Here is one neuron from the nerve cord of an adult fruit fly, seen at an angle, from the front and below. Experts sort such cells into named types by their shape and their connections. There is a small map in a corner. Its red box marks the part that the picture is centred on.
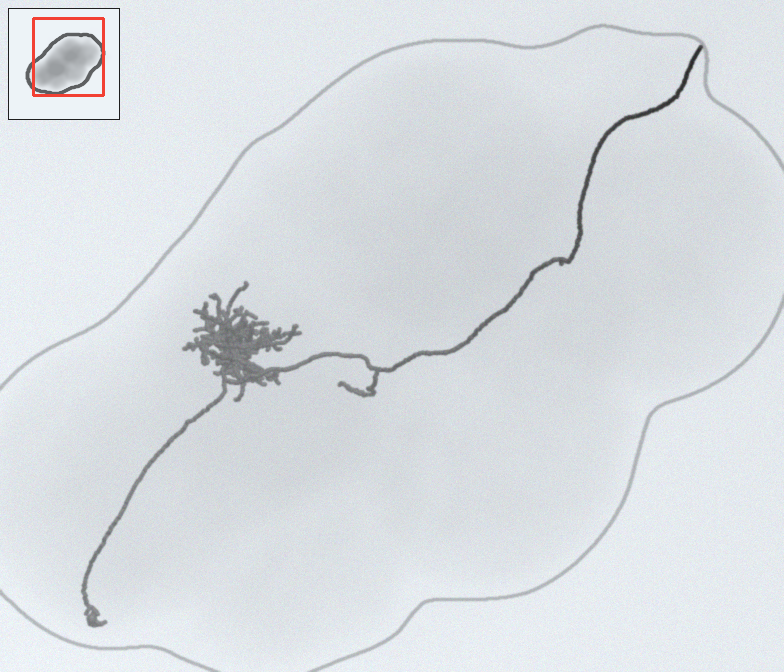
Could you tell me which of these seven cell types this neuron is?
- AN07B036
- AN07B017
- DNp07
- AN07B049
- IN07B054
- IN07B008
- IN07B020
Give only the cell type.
AN07B036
